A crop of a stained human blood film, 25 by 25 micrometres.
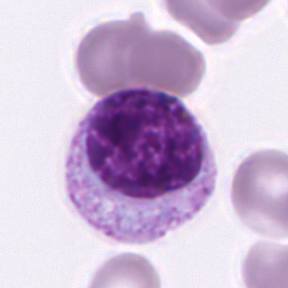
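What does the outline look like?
Smooth, no projections at all.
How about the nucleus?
No notch or indentation, and you can't make out any nucleoli.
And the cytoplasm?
Sprinkled with fine purple granules.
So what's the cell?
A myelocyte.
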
